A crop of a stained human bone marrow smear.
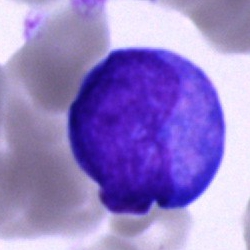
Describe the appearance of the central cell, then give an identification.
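Outline round, almost circular. Chromatin finely stippled, not gathered into coarse dark clumps. Paler, lighter-blue zone along right side. Small notch at lower edge. Cell: blast.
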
